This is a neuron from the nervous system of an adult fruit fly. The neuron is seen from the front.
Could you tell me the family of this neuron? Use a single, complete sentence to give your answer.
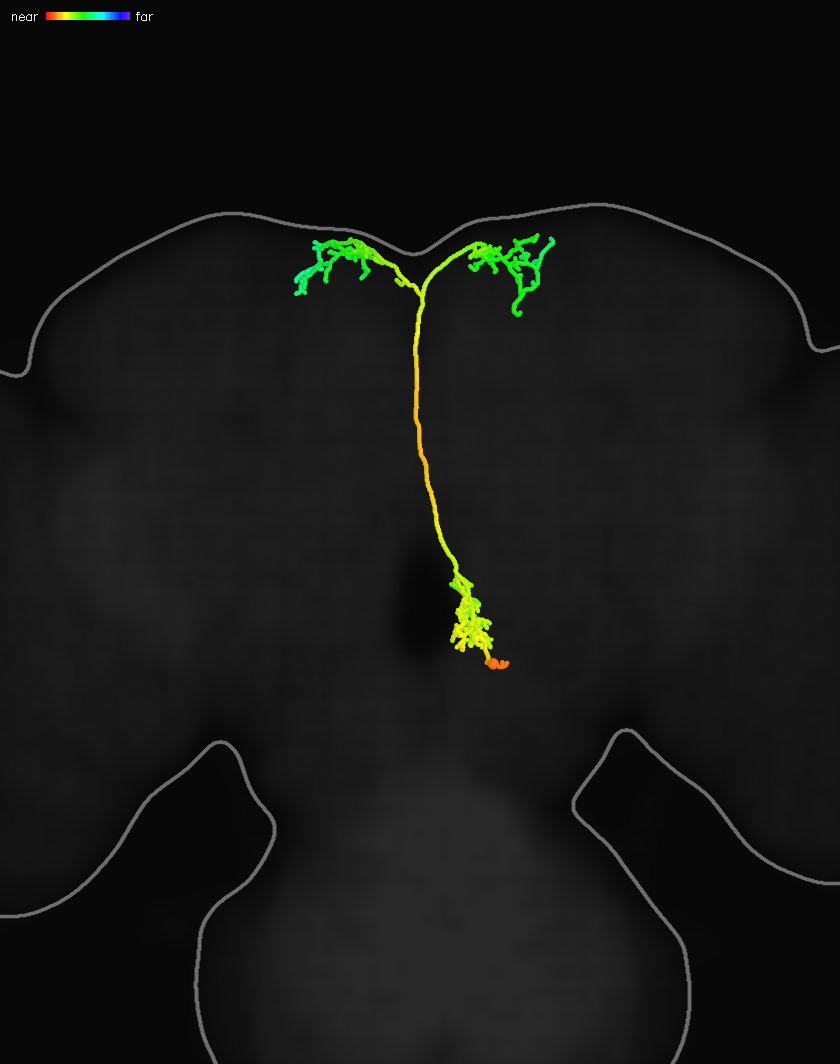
One member of family hemilineage FLAa3 is this neuron.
